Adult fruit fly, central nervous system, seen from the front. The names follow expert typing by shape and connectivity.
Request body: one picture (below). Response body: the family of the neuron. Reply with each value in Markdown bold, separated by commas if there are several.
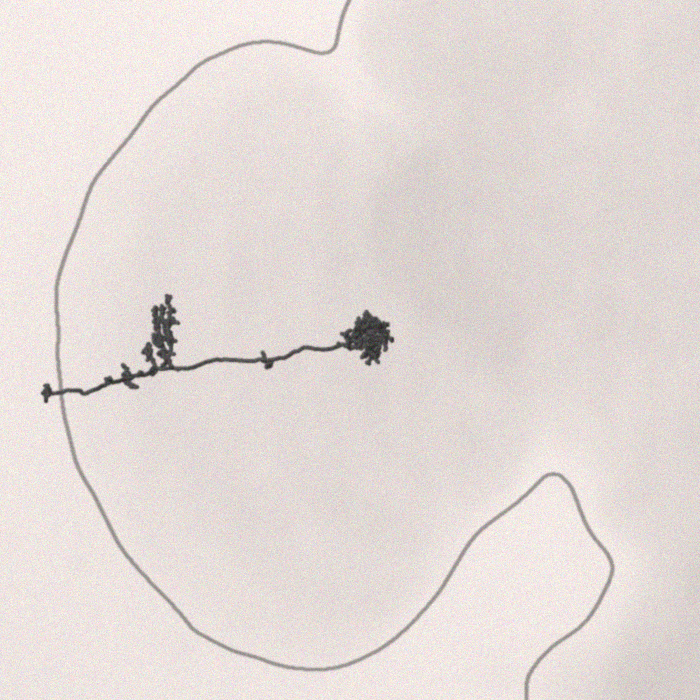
**TmY**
